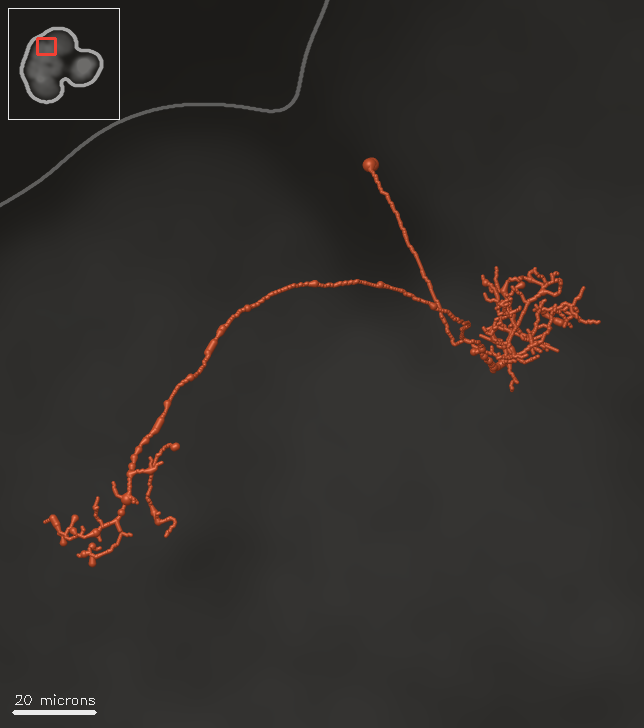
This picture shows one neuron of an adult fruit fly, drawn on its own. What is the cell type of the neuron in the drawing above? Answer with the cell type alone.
LC10a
